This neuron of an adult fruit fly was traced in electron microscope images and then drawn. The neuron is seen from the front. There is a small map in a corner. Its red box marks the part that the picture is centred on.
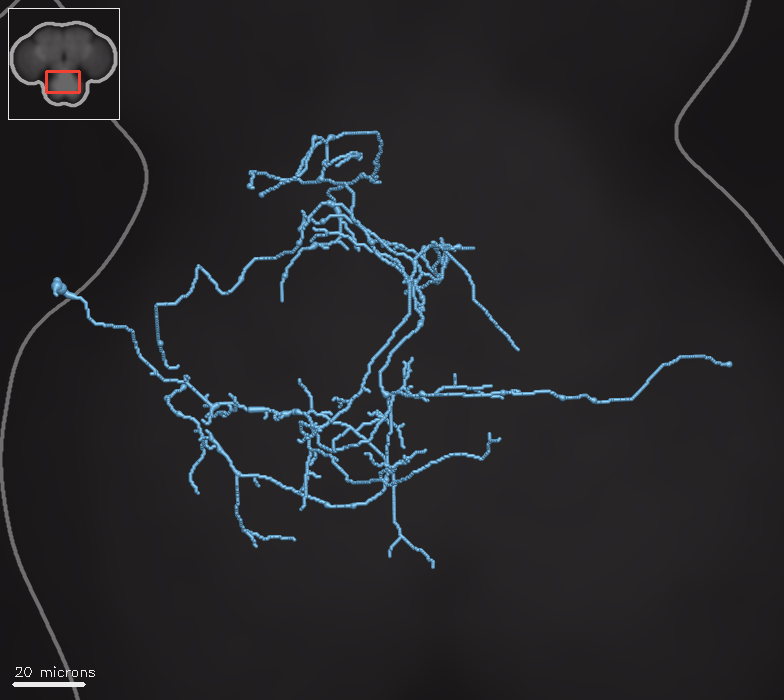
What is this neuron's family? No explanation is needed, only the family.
hemilineage 17A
